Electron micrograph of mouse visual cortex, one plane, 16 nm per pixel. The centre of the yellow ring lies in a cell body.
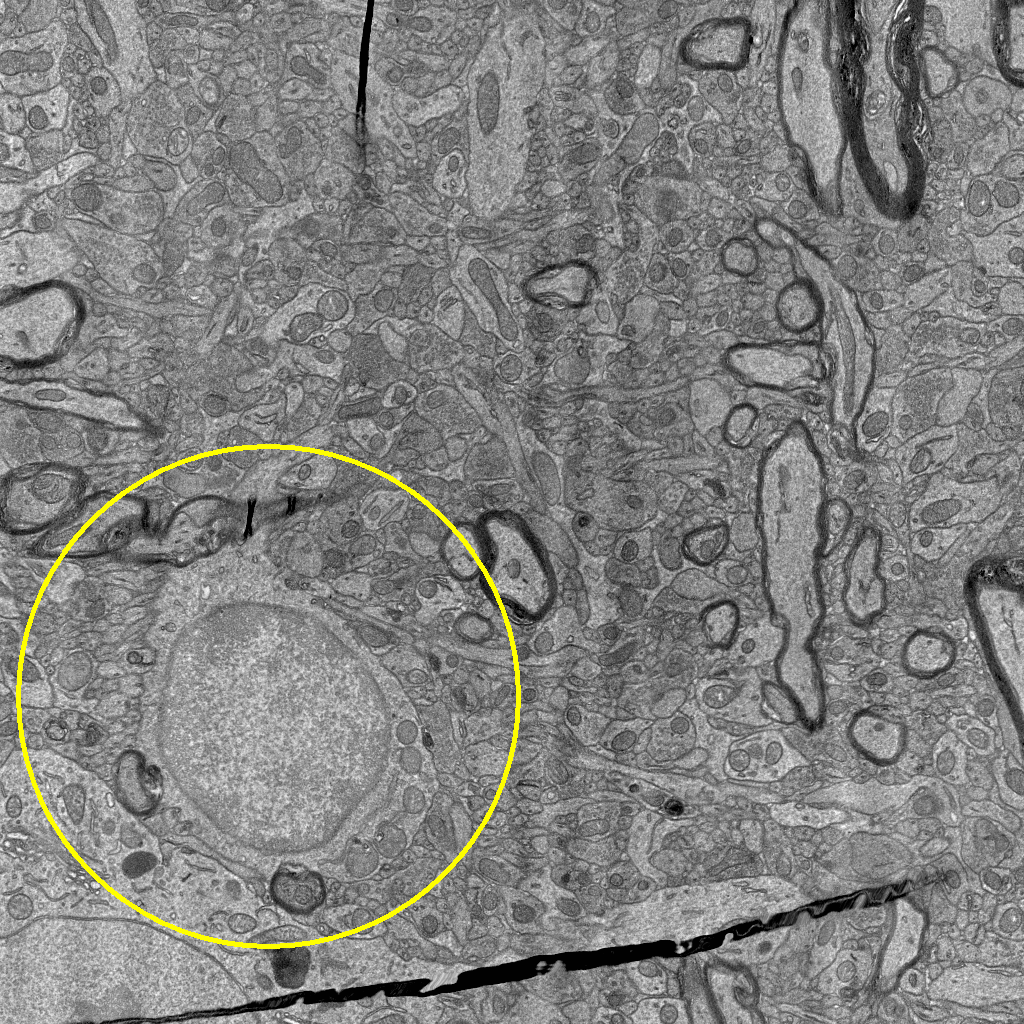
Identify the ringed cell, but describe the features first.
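Notice first that the nucleus is large and roundish, showing whole within the ring. Follow its envelope and you'll find it runs smoothly, with no deep infoldings. The chromatin is pale and finely granular throughout, without large dark clumps, and in this section no distinct nucleolus stands out. The ringed cell is an oligodendrocyte.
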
